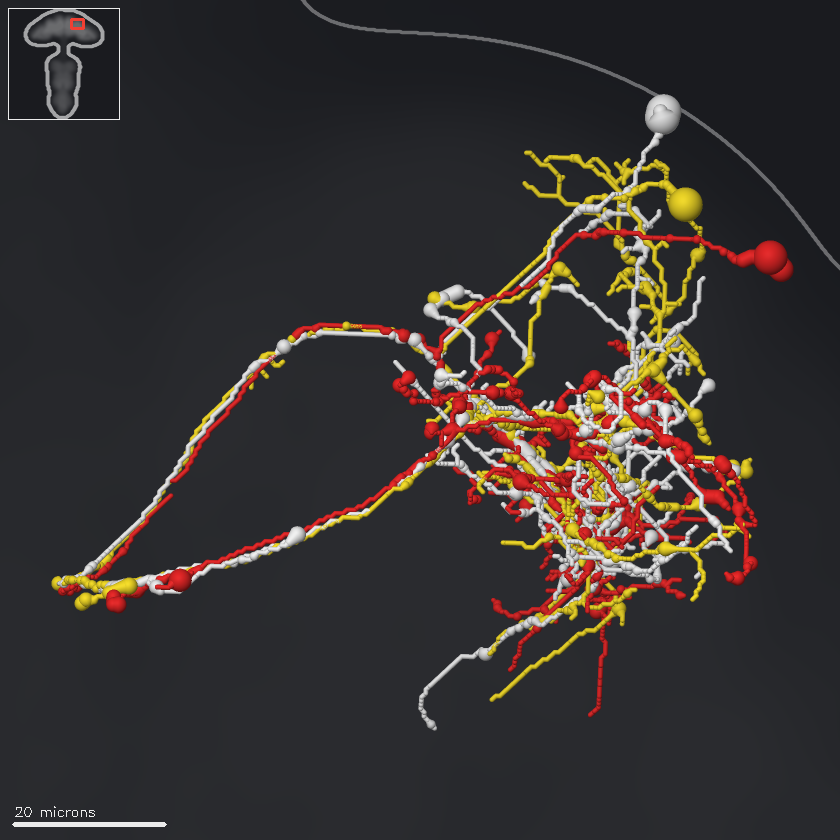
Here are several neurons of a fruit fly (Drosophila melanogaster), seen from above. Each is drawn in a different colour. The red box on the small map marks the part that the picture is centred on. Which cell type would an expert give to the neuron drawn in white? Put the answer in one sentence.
The cell type is AVLP225_a.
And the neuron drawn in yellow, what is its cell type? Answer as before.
The cell type is CB3287b.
